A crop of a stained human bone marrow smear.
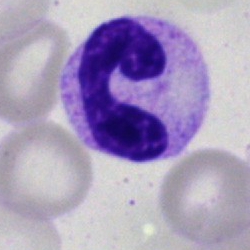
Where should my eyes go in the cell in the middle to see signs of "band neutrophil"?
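Checking the nucleus first: it is one unsegmented band, bent into a C that opens to the right.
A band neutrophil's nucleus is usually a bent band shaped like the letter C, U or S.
The C shape here therefore goes with the band neutrophil. Next, the chromatin is dark purple and coarsely clumped.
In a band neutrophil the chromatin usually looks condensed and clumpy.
This chromatin agrees with that as well. Last on the list, the cytoplasm is abundant and pale pinkish-lilac, with fine lilac granules scattered through it.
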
